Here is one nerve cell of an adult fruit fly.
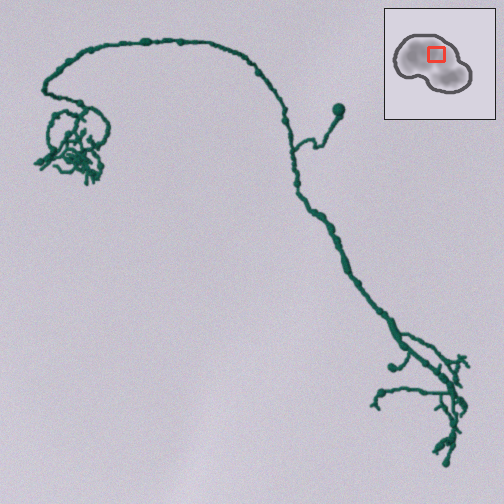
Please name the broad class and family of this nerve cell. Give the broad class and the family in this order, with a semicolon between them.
visual projection neuron; hemilineage VPNd3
